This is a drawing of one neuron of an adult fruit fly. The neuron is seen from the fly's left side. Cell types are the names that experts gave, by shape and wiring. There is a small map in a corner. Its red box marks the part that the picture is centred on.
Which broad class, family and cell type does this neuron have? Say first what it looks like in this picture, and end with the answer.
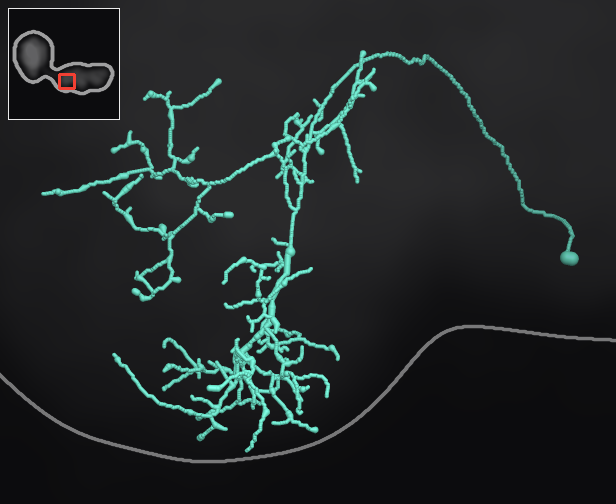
Its cell body lies on the right of the picture. The picture shows dozens of branch ends. This is a nerve-cord intrinsic neuron. The family is hemilineage 12B. It is of cell type IN12B074.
